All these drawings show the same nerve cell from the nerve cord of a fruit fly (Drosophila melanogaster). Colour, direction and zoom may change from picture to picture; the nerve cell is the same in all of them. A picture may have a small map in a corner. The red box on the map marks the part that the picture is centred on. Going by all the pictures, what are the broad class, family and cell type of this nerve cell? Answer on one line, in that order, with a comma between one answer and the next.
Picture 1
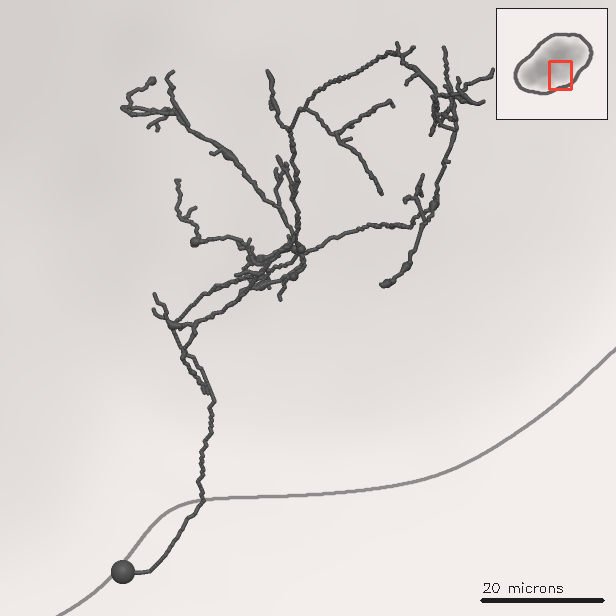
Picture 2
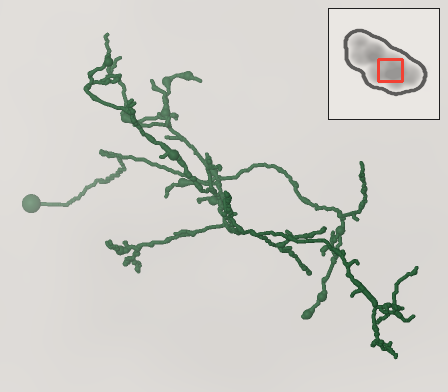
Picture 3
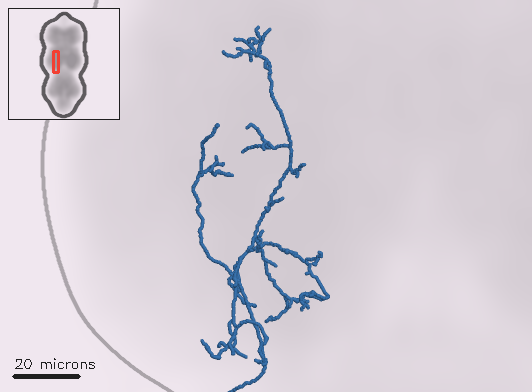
nerve-cord intrinsic neuron, hemilineage 20A.22A, IN20A.22A089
